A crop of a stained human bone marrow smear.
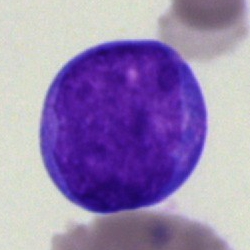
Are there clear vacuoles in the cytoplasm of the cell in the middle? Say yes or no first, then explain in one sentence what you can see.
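No. No vacuoles are visible in the cell.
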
